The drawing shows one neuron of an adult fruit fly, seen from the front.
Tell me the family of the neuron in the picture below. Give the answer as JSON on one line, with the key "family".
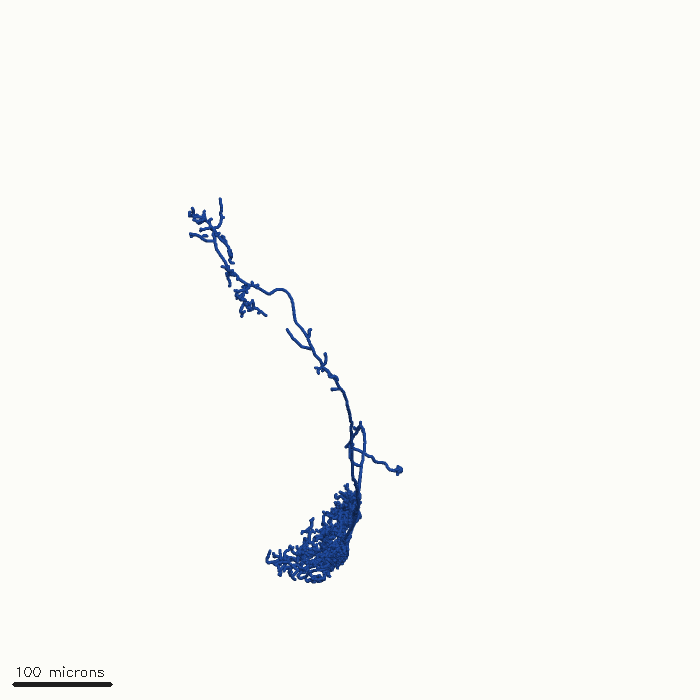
{"family": "hemilineage 09B"}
